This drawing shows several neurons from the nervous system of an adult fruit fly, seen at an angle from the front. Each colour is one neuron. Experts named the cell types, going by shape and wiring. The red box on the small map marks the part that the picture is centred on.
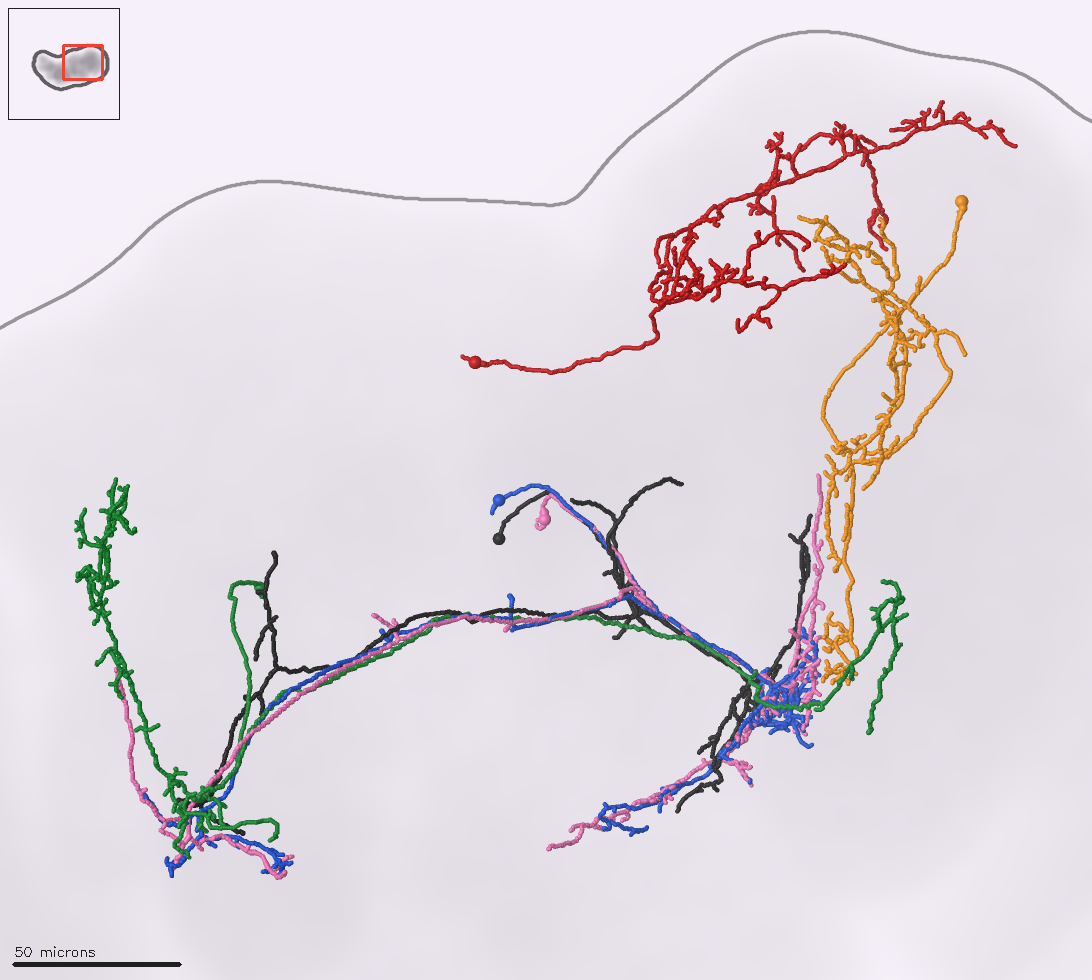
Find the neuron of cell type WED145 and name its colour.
green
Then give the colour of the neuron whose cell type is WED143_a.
blue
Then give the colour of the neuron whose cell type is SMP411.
red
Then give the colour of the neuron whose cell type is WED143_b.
pink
